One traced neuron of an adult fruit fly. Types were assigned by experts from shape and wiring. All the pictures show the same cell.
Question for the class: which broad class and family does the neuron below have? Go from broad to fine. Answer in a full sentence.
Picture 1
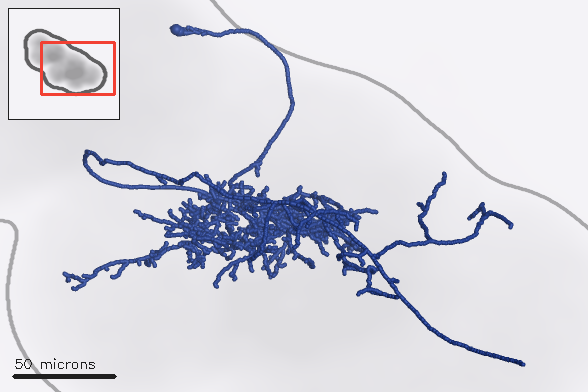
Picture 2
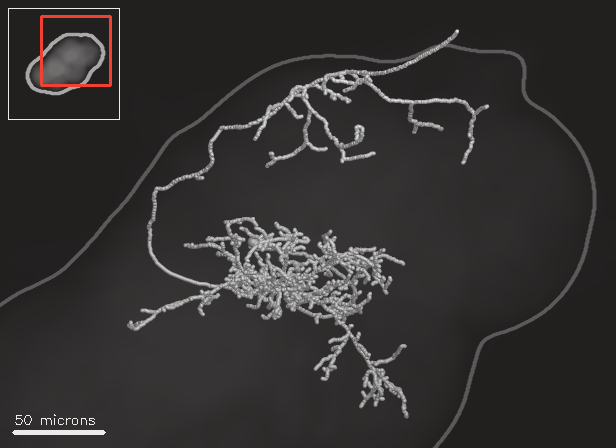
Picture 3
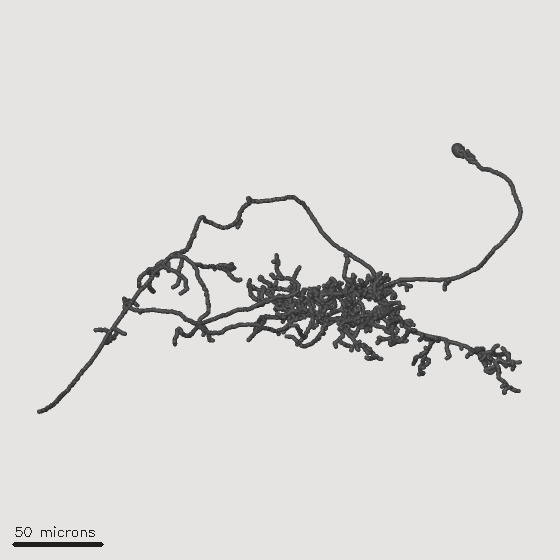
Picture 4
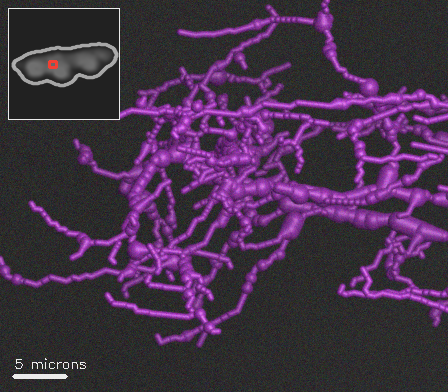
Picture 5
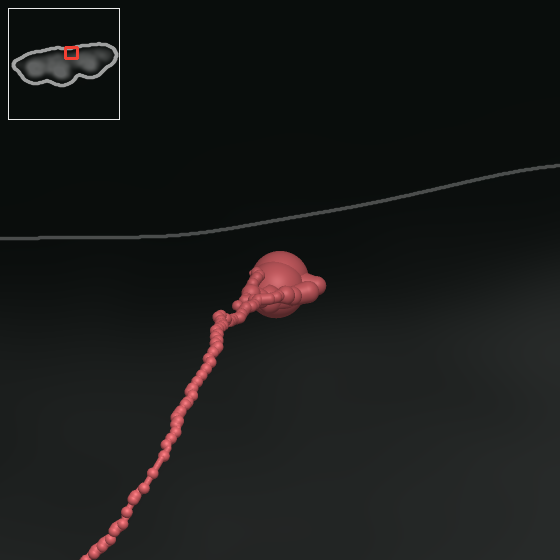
An ascending neuron of hemilineage 19B.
